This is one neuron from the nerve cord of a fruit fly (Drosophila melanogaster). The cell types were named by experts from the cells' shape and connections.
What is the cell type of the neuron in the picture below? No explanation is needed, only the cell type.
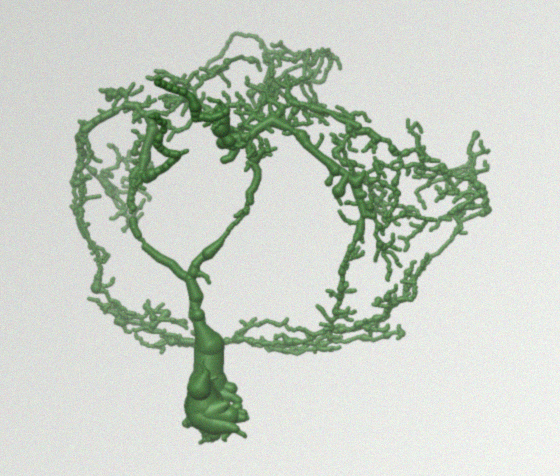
EN00B010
